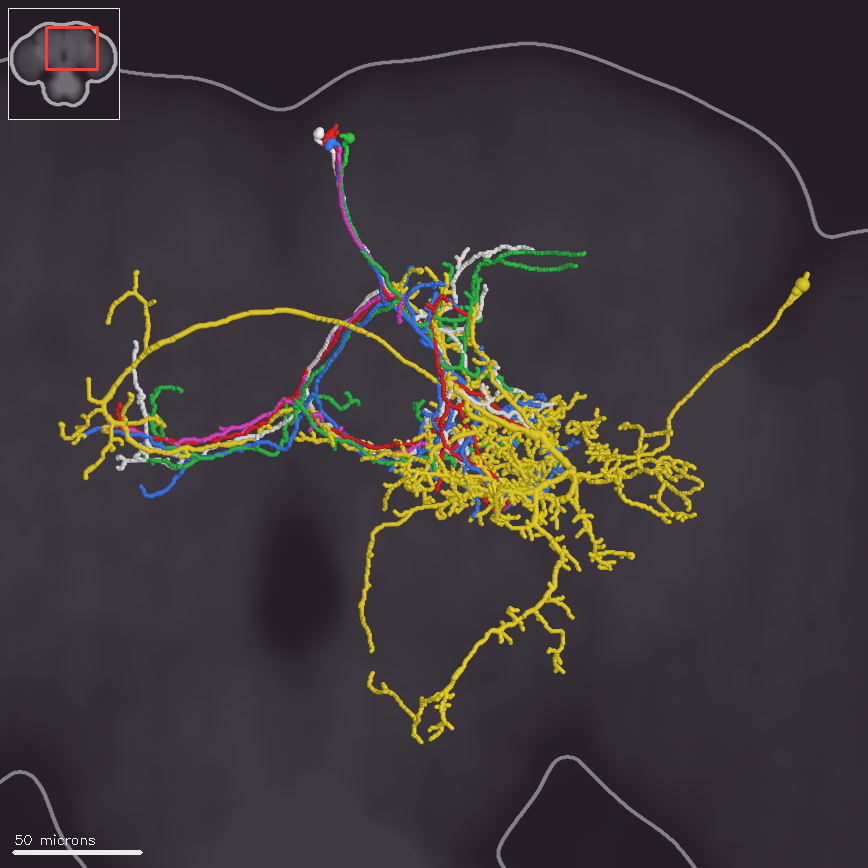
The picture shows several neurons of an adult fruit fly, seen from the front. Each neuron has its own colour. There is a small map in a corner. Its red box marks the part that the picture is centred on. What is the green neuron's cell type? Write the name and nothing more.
CL048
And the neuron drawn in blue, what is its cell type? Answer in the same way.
PS007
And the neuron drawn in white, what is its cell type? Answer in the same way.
CL046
